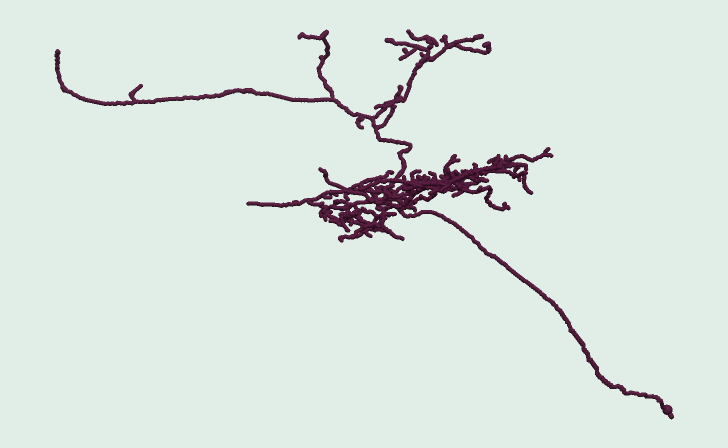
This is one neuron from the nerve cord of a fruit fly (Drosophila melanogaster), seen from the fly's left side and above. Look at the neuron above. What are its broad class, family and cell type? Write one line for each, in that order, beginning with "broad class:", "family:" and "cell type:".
broad class: nerve-cord intrinsic neuron
family: hemilineage 07B
cell type: IN07B067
